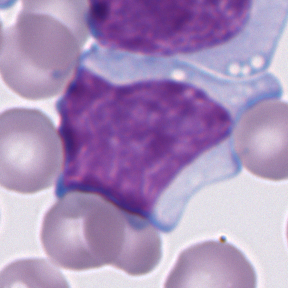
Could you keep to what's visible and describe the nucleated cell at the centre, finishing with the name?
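Outline irregular, with concave dents where red cells press against it. Nucleus fills most of the cell, set toward the left side. Cytoplasm pale blue, widest to the right of the nucleus. This is a myeloblast.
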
